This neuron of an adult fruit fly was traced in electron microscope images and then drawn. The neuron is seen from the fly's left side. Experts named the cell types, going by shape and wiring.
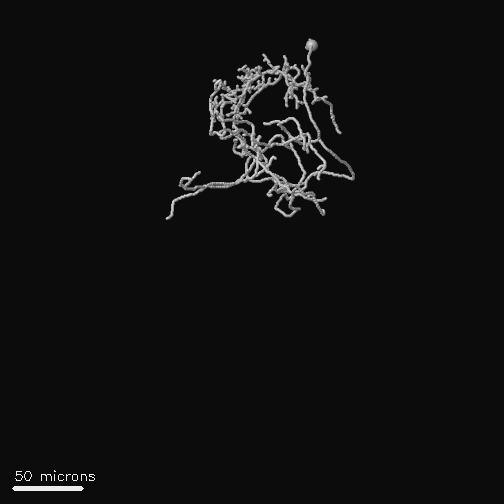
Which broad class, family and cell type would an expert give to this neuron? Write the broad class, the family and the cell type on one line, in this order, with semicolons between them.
central-brain intrinsic neuron; CRZ; CRZ02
